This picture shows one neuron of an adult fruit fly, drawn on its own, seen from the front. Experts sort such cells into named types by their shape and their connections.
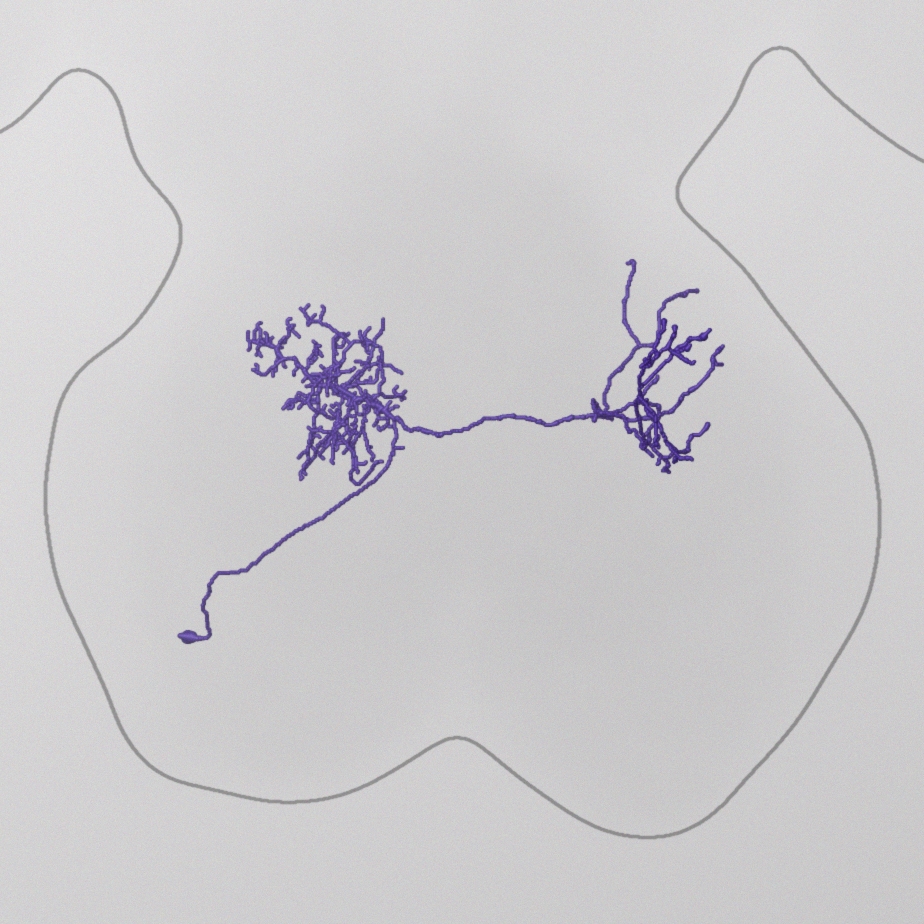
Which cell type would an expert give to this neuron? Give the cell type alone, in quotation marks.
"IN08B058"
